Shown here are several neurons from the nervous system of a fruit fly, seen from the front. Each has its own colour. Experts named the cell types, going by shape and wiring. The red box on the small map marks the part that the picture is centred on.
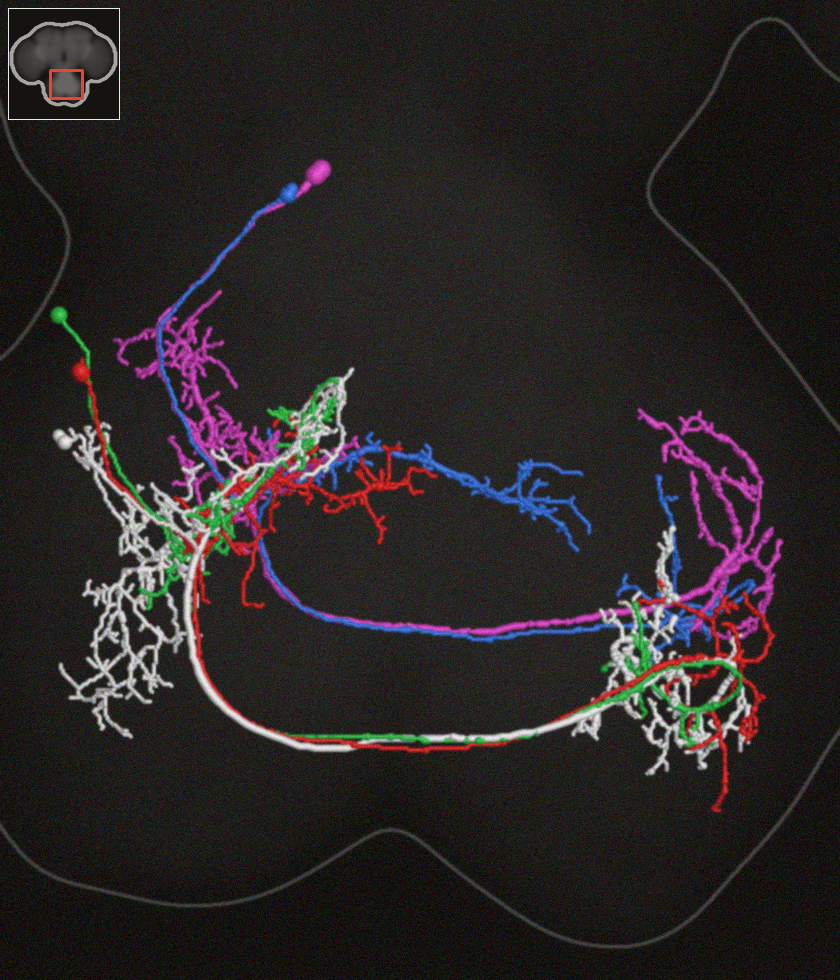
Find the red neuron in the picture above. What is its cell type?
IN01A073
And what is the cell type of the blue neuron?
IN01A066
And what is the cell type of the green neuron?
IN01A079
